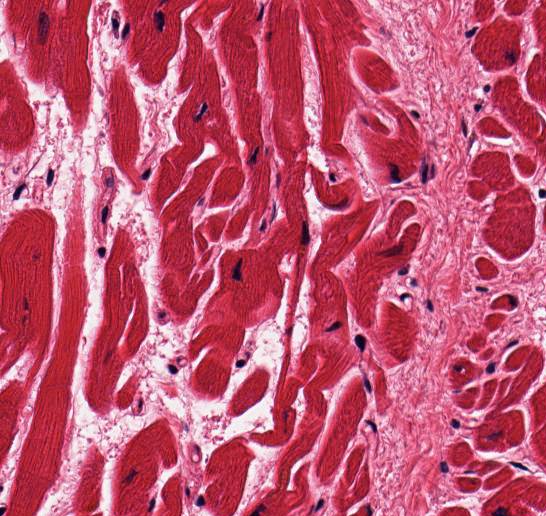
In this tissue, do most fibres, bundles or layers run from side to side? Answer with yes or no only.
No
